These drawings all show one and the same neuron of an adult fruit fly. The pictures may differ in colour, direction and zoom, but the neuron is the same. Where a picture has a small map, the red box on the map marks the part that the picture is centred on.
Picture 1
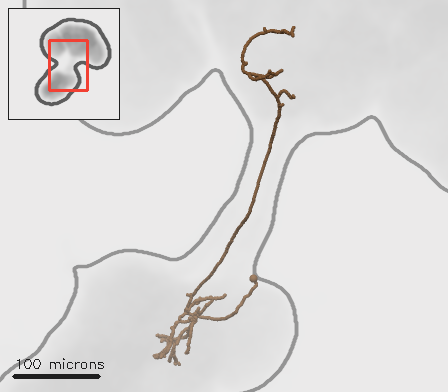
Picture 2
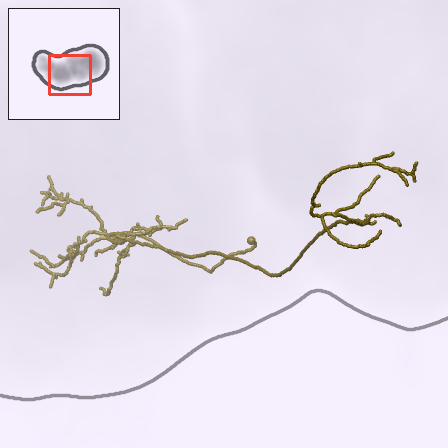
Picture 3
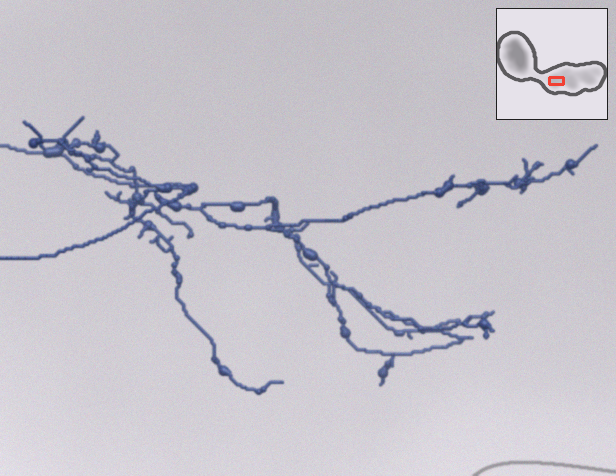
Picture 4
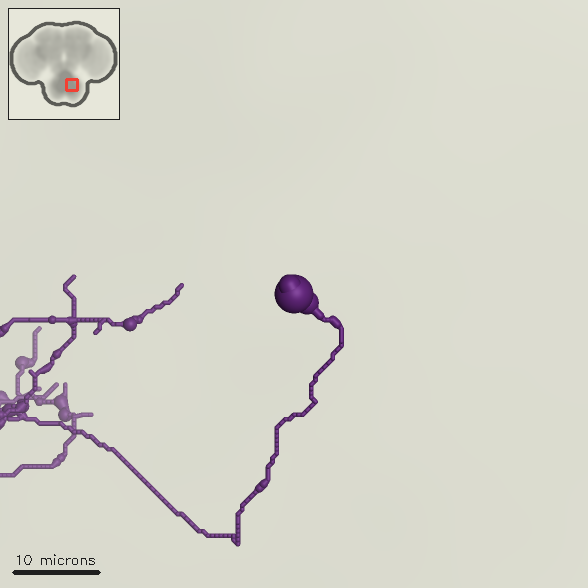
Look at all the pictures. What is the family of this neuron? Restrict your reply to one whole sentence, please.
As for family, the neuron falls under hemilineage 08B.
